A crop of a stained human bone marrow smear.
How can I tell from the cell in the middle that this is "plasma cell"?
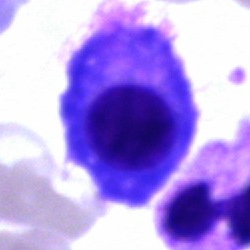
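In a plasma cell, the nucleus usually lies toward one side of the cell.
Here the nucleus lies in the lower half, leaving a broader band of cytoplasm above it, which fits that pattern.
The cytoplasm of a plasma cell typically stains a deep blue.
The cytoplasm of this cell is deep blue, in keeping with that. The cytoplasm is also plentiful around the nucleus, and the chromatin is dark purple and dense.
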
